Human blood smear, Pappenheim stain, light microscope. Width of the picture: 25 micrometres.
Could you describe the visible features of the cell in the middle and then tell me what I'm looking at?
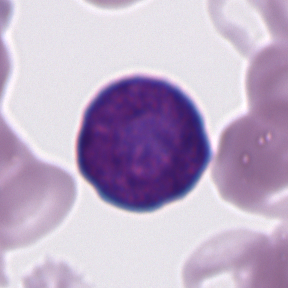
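On inspection, the cell is about 12 micrometres across, with a roughly round outline that bulges slightly and unevenly at the lower left. The nucleus is round, about 11 micrometres across, and fills about 90% of the cell's area. Cytoplasm appears only as a very thin blue rim, best seen along the lower edge, and no granules are visible in it. No vacuoles are visible anywhere in the cell. The cell is a myeloblast.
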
